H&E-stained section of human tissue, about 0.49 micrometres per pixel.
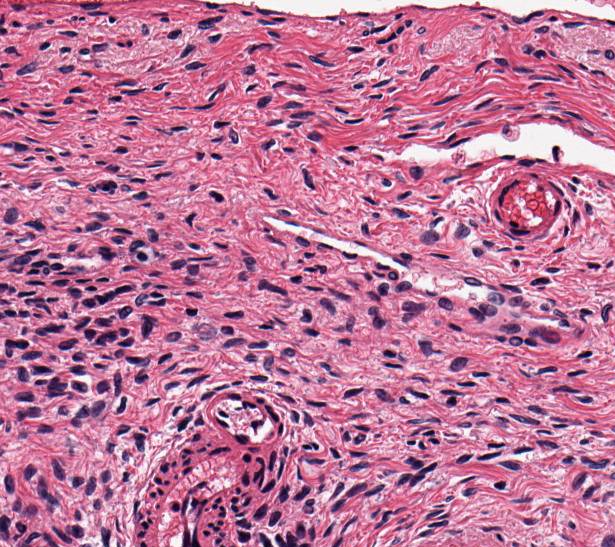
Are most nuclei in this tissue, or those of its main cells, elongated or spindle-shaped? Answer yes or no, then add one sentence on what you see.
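Yes. Most stromal nuclei are dark, elongated and spindle-shaped.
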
